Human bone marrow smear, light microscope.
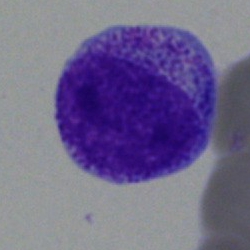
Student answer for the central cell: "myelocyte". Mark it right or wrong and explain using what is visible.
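Seen: cytoplasm a crescent at upper right, beside the nucleus, stained blue. Chromatin finely stippled, not coarsely clumped.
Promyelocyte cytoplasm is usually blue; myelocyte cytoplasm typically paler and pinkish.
The blue colour here therefore favours promyelocyte and counts against myelocyte. Conclusion: promyelocyte, not myelocyte.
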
